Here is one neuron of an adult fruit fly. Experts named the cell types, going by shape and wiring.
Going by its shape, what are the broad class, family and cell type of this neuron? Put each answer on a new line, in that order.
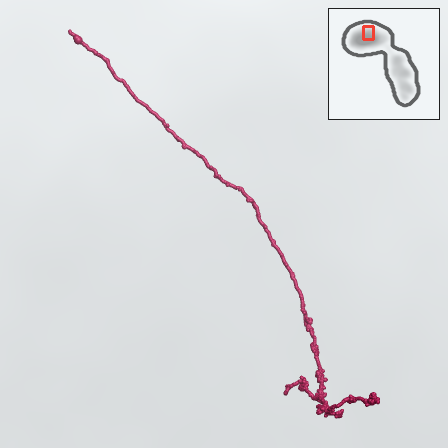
sensory neuron entering the brain
class mechanosensory
JO-ED2_a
